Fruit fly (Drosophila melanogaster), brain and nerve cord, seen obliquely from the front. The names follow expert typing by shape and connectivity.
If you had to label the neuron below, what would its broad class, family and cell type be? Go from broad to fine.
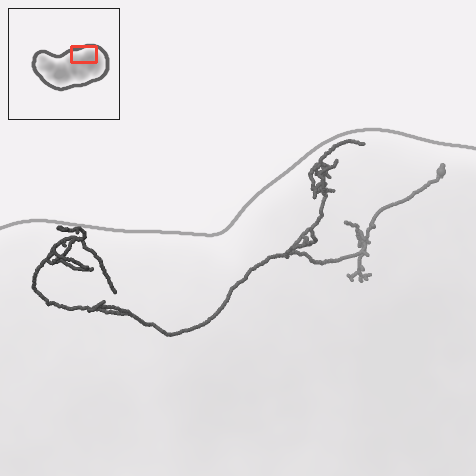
central-brain intrinsic neuron; hemilineage LHp2; LHPV6f3_b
